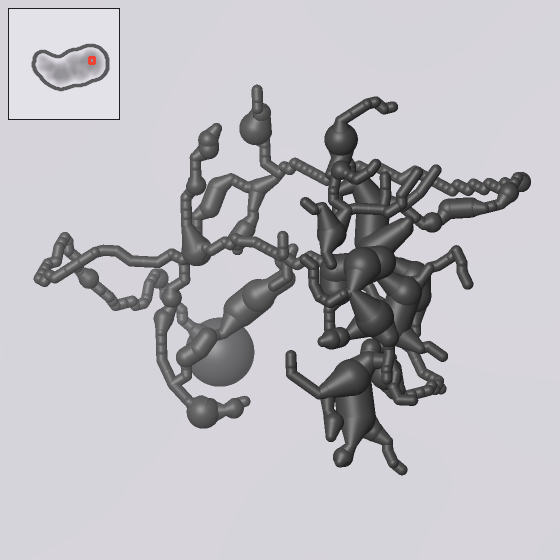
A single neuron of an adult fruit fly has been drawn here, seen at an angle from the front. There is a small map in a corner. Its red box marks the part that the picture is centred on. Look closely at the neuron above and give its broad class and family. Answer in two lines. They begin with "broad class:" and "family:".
broad class: optic-lobe intrinsic neuron
family: T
